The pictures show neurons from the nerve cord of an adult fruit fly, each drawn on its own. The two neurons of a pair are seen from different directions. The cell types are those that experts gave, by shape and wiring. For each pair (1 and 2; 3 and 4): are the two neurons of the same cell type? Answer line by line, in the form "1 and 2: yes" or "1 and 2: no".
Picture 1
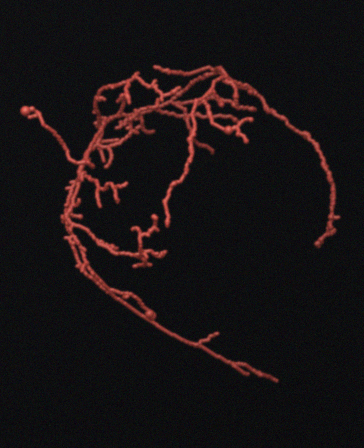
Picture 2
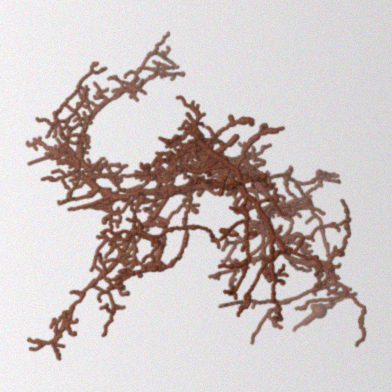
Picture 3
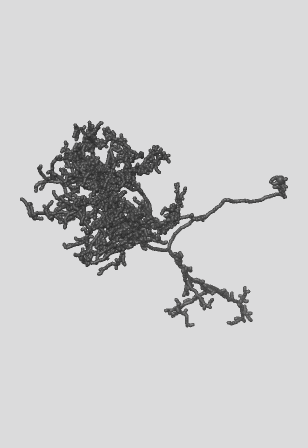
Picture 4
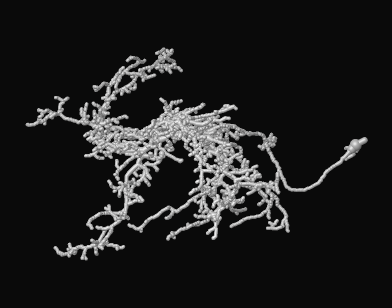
1 and 2: no
3 and 4: no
